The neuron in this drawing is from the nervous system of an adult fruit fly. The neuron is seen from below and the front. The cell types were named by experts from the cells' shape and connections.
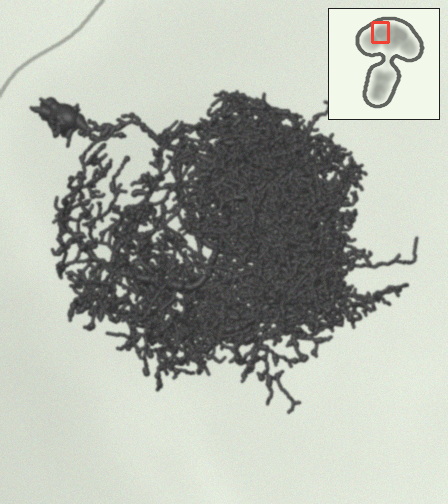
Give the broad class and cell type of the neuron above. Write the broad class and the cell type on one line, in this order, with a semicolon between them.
central-brain intrinsic neuron; AVLP080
